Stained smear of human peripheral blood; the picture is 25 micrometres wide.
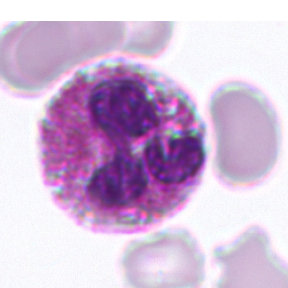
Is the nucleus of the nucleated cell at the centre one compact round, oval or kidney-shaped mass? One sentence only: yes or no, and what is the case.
No, this cell has a lobed nucleus rather than a single undivided one.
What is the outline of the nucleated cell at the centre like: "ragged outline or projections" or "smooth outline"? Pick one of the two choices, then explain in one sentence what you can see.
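Smooth outline. The cell outline is round and smooth.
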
